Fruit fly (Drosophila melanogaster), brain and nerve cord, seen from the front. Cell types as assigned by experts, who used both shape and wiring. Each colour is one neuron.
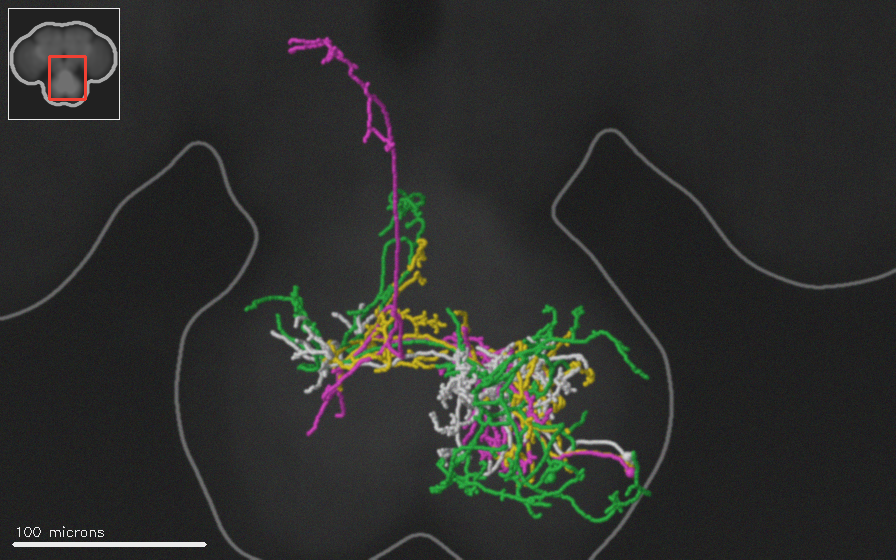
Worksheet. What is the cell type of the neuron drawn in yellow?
IN08B077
